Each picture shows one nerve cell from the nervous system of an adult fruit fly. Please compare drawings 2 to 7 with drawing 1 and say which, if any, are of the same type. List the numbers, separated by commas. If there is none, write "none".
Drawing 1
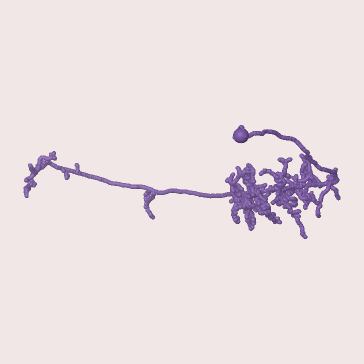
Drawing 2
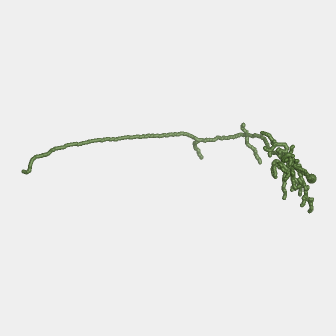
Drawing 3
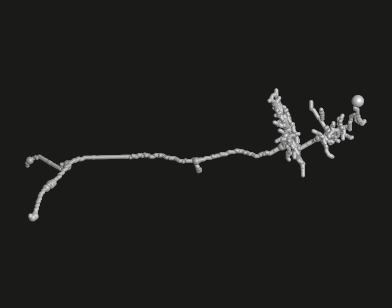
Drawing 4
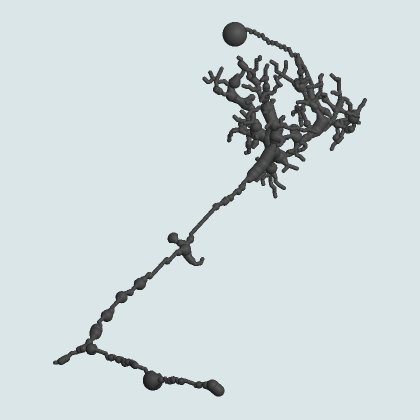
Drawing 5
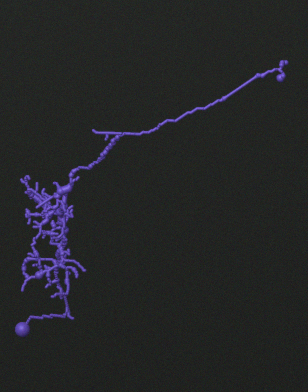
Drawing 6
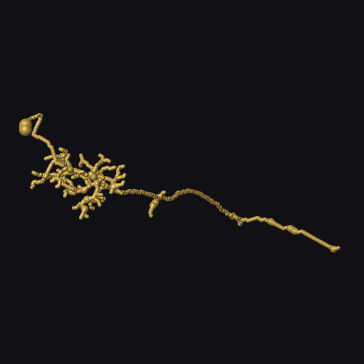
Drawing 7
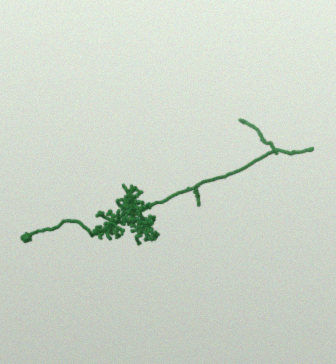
5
